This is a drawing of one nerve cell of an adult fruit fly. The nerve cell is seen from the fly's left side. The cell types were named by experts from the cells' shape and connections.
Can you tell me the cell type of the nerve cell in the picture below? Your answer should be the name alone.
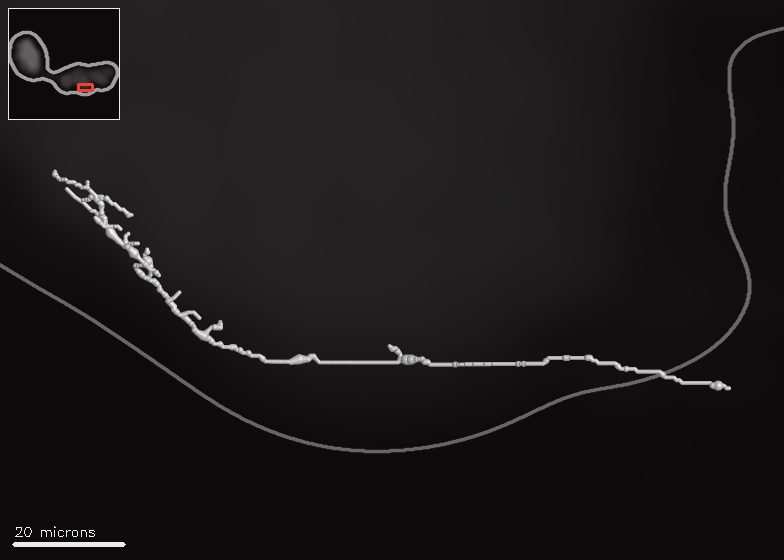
SNta34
